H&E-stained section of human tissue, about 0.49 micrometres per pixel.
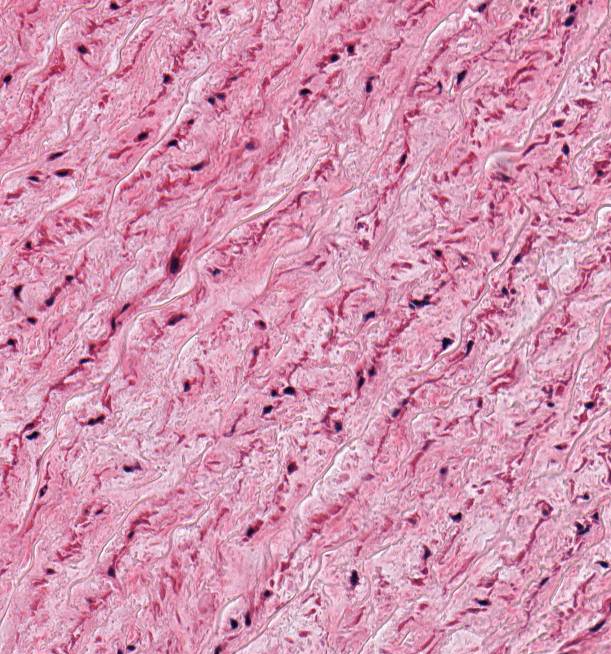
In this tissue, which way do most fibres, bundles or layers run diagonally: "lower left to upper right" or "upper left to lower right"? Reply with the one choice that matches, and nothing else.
Lower left to upper right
